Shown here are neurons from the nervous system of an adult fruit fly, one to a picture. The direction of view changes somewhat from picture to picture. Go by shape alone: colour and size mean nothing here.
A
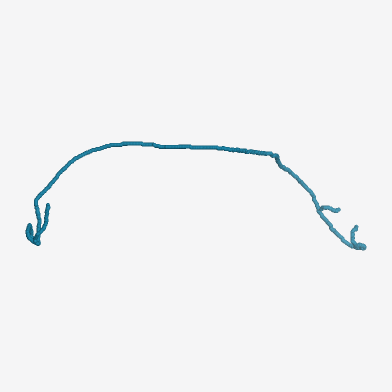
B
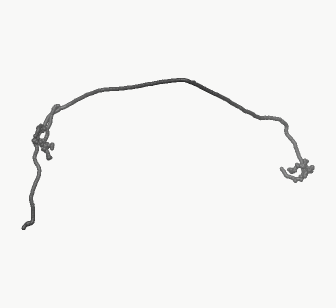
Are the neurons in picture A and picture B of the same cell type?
no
